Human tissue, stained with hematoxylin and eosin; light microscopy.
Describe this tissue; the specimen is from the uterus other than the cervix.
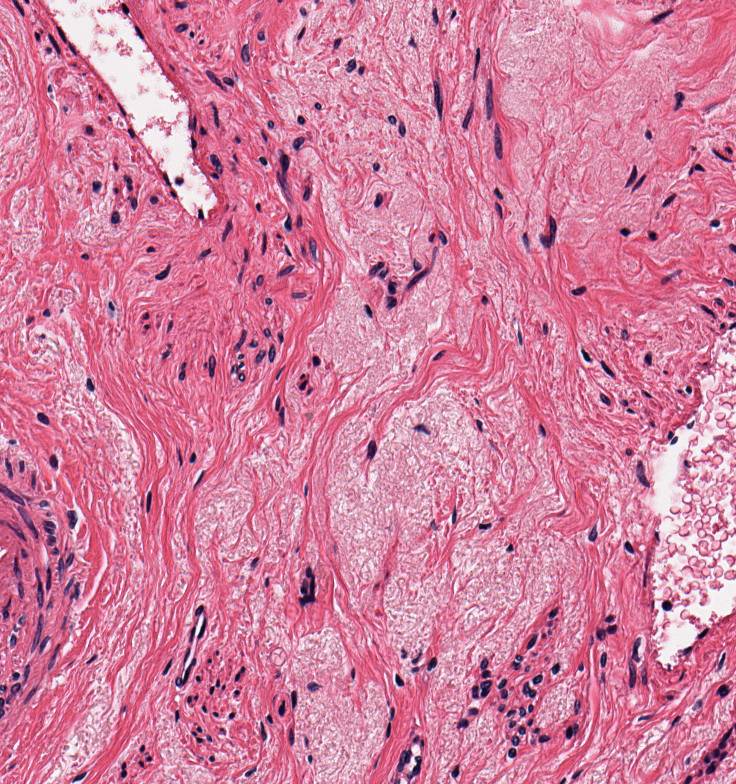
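Notice how few nuclei there are against so much pink matrix. The ones you can find are mostly elongated, dark and spindle-shaped, and you can't clearly make out any cytoplasm around them. Over at the right edge, a space is filled with many red blood cells. Search the whole field and you won't find any epithelium.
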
